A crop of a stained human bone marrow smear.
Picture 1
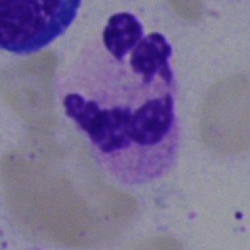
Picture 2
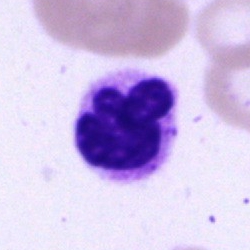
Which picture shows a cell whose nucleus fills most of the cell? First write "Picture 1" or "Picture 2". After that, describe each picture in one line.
Picture 2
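Picture 1: The cytoplasm is abundant and pale pinkish-lilac.
Picture 2: The nucleus fills most of the cell.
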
